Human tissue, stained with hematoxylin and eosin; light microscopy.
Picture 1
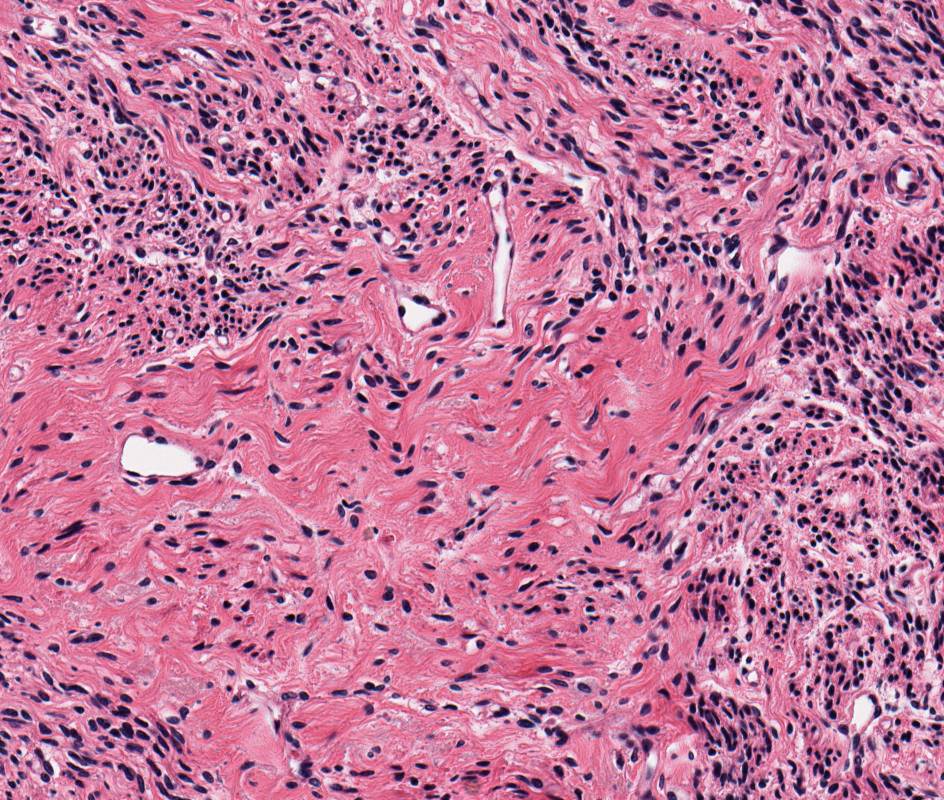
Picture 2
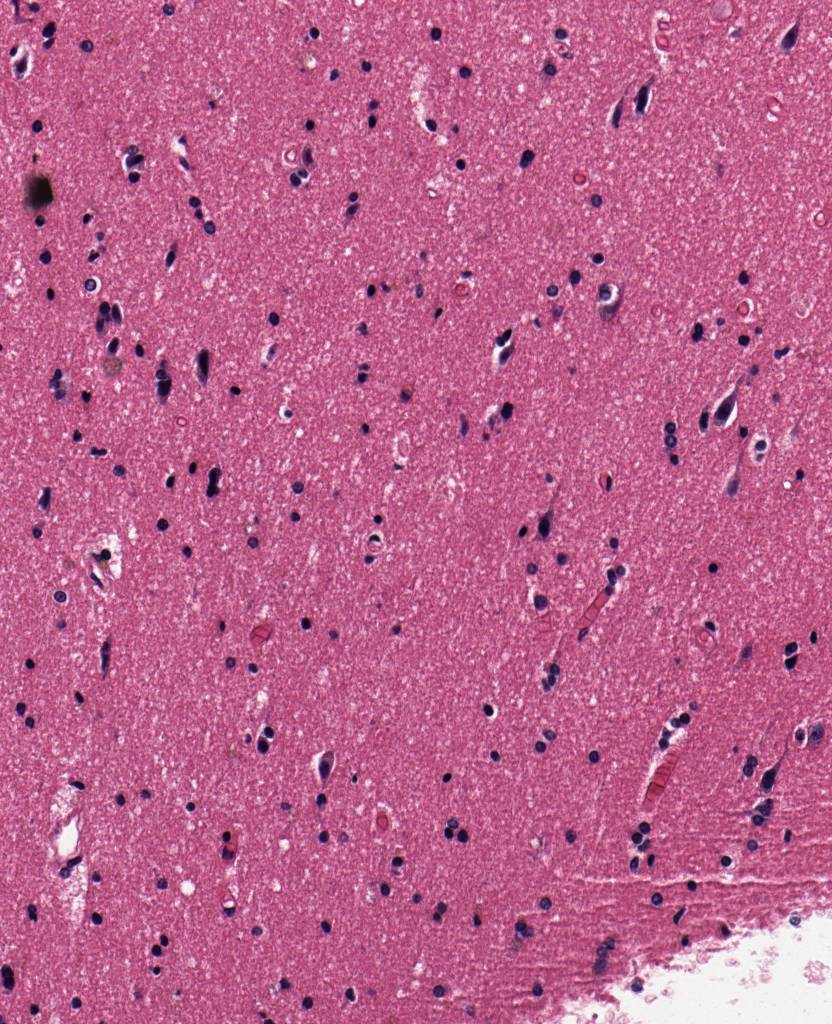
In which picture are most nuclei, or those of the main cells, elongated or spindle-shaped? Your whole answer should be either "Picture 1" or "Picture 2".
Picture 1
